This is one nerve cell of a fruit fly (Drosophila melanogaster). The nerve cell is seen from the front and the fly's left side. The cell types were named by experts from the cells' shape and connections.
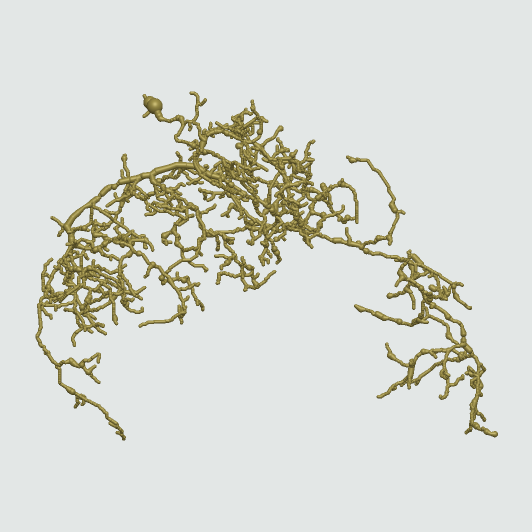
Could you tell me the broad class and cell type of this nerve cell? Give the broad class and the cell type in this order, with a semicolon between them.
central-brain intrinsic neuron; SMP050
